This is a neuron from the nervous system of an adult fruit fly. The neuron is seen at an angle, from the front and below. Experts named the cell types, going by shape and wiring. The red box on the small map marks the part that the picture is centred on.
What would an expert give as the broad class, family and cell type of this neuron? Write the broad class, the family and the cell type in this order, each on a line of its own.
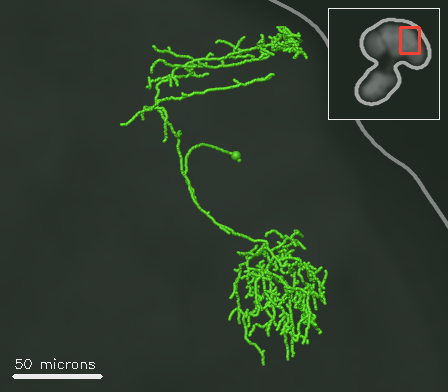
visual projection neuron
hemilineage SLPpl2
LoVP51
